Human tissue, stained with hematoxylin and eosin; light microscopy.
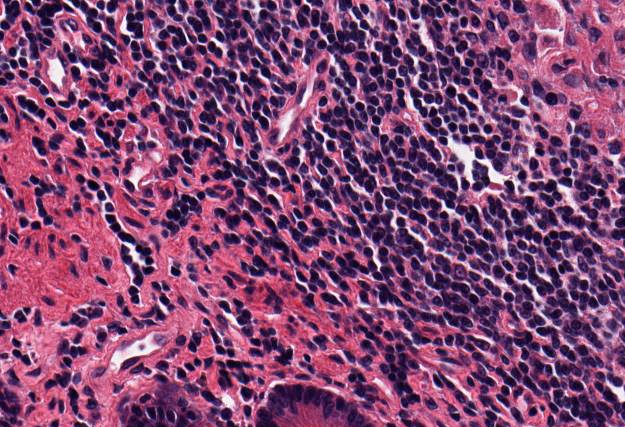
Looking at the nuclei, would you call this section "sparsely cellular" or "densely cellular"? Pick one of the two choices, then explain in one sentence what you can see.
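Densely cellular. A dense sheet of lymphocytes fills most of the field, most crowded in the centre and right.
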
